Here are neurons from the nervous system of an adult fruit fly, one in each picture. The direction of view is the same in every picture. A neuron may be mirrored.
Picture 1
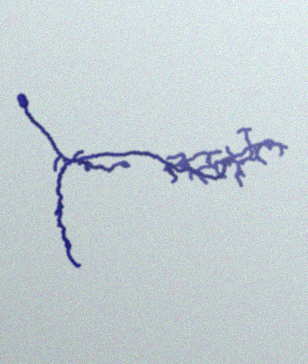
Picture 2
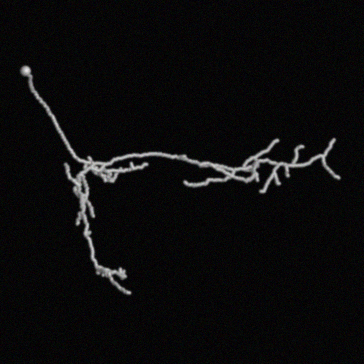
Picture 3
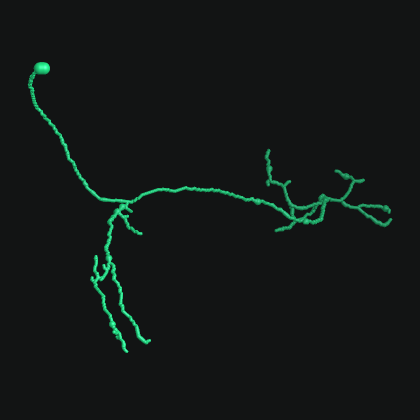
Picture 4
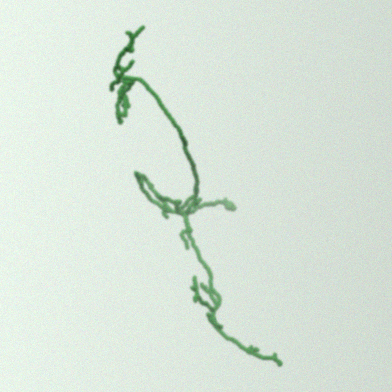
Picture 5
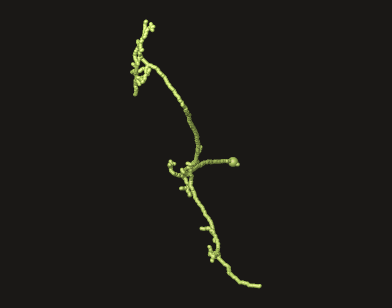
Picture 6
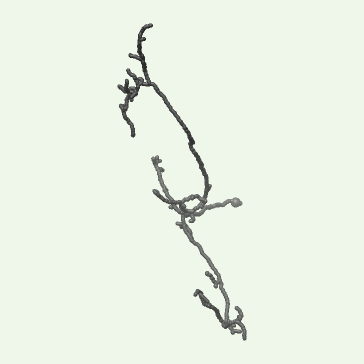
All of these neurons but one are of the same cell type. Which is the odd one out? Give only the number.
1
